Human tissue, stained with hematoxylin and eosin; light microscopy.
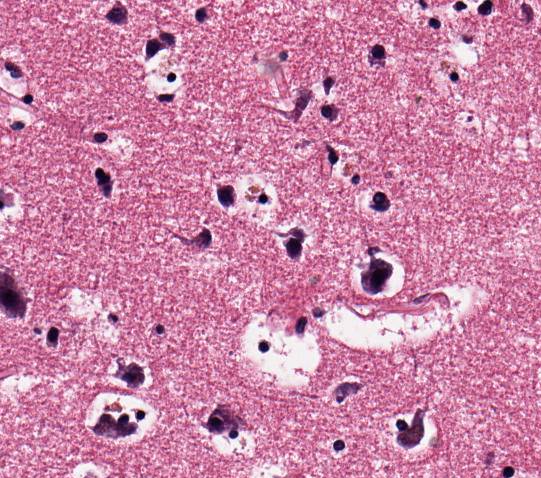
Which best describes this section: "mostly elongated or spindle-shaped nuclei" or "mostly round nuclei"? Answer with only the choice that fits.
Mostly round nuclei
